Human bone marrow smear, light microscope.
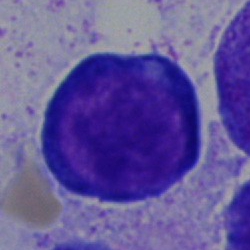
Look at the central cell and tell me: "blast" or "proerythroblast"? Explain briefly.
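It is a proerythroblast. The cell is roughly round, with a smooth outline. Its chromatin is finely textured and lacks coarse dark clumps. The whole cell stains deep blue-purple. No vacuoles are visible within it.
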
